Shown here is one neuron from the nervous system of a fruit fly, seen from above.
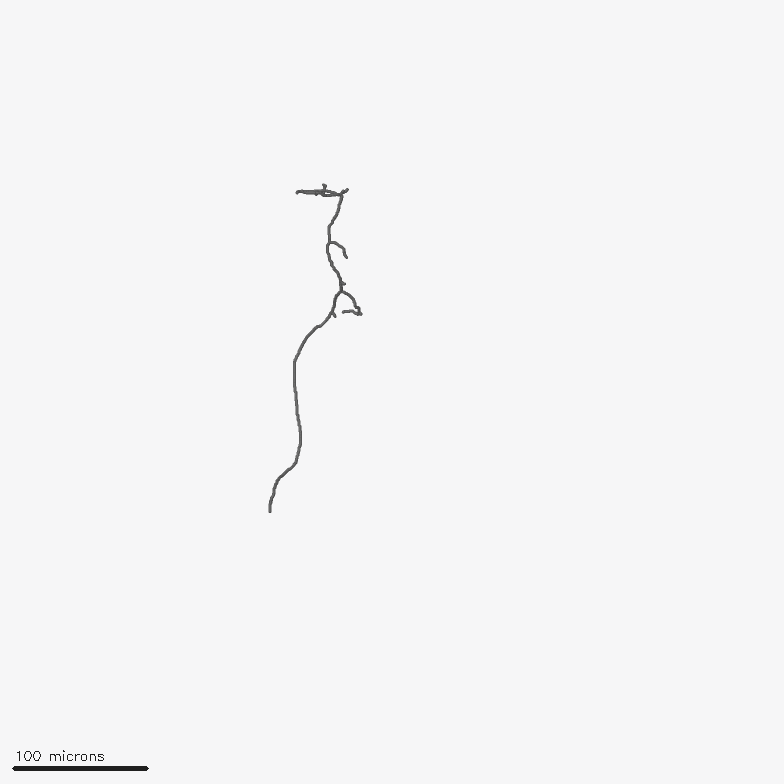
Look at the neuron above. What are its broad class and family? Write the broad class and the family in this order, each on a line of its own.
sensory neuron entering the nerve cord
class mechanosensory tactile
